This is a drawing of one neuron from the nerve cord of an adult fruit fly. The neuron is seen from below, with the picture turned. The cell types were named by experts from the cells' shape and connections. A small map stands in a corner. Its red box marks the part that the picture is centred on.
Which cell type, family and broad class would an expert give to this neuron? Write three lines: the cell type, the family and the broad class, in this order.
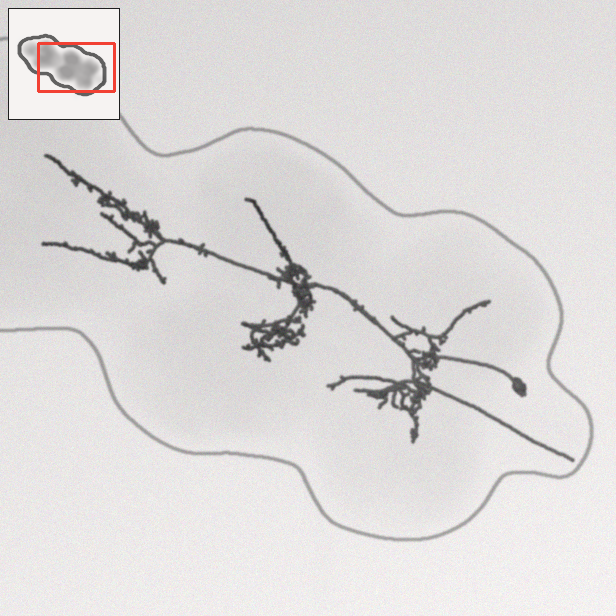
AN08B018
hemilineage 08B
ascending neuron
